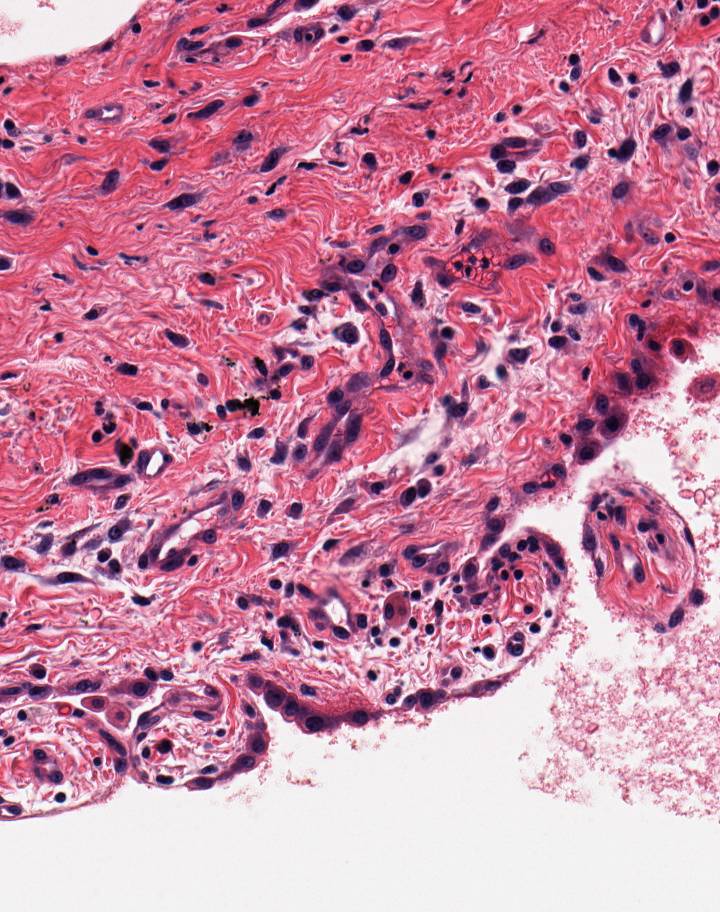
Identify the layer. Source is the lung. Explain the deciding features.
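You are looking at visceral pleura. Dense fibrous tissue fills the upper and left parts, and a free surface runs along its lower and right edges beside empty space.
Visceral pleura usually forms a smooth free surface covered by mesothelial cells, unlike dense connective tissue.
Here that surface is covered by a single layer of plump cuboidal cells with dark round nuclei. Just left of centre, clumps of black pigment lie in the stroma; no glands are present.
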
